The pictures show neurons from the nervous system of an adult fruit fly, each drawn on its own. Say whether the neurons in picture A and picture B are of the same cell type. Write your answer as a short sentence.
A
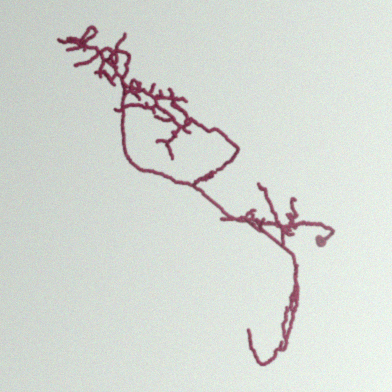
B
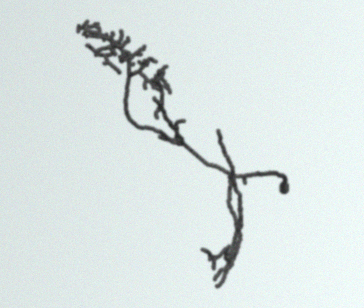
They are of the same cell type.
